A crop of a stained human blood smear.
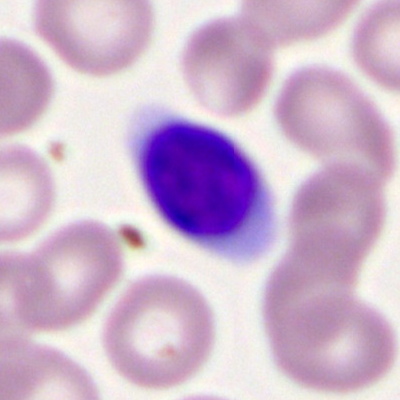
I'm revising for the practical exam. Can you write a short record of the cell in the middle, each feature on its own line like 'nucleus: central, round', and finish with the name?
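Shape: oval, drawn out from upper left to lower right
Chromatin: dense, dark purple
Cytoplasm: pale blue, widest at the lower right end
Cell type: lymphocyte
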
